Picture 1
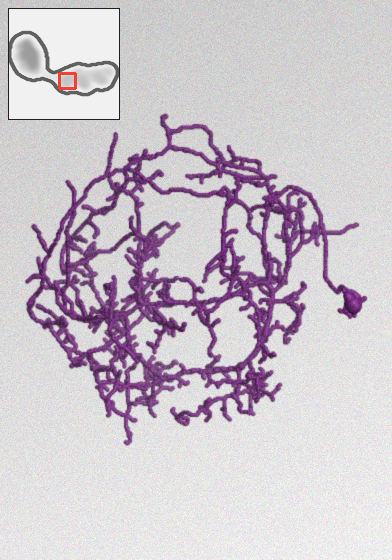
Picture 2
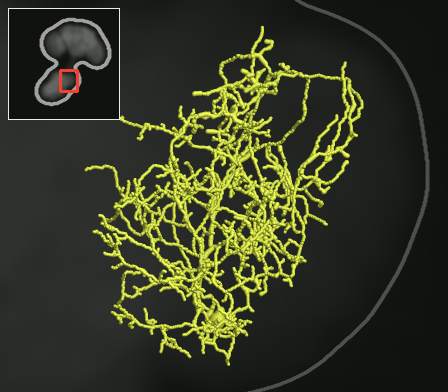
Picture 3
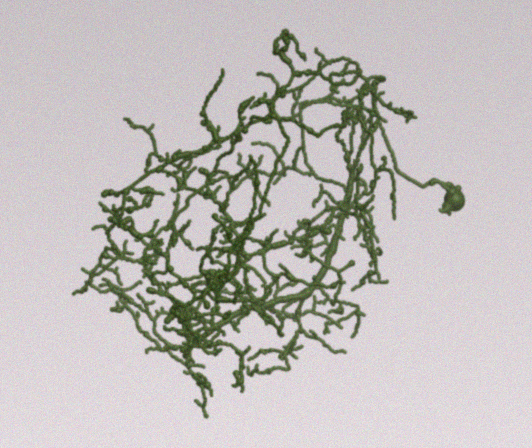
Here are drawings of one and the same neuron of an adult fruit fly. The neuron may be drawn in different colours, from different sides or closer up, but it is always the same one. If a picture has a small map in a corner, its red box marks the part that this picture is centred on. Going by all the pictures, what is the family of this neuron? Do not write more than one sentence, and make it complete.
Family assignment for this neuron is hemilineage 03A.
